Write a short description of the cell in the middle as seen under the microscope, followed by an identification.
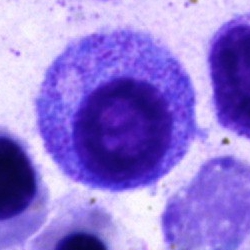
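Checking the outline first, the cell is round. Second, the nucleus sits off-centre, toward the lower right of the cell. Third, the cytoplasm is stained blue. Fourth, the chromatin is dark purple, with paler areas near the centre of the nucleus. This is a promyelocyte.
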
